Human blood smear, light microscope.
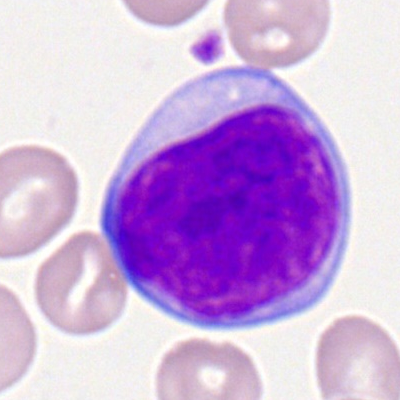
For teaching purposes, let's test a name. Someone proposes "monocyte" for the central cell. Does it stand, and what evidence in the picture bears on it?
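This cell's nucleus fills most of it, leaving a moderate rim of cytoplasm.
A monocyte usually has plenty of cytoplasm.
With so much of the cell taken up by nucleus, the name monocyte does not fit; the cell is a myeloblast. The cytoplasm is pale blue, deepening to a darker blue at the cell edge, and shows no granules. The outline is smooth and rounded, with no projections from the surface. A small purple fragment lies just above the top of the cell.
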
